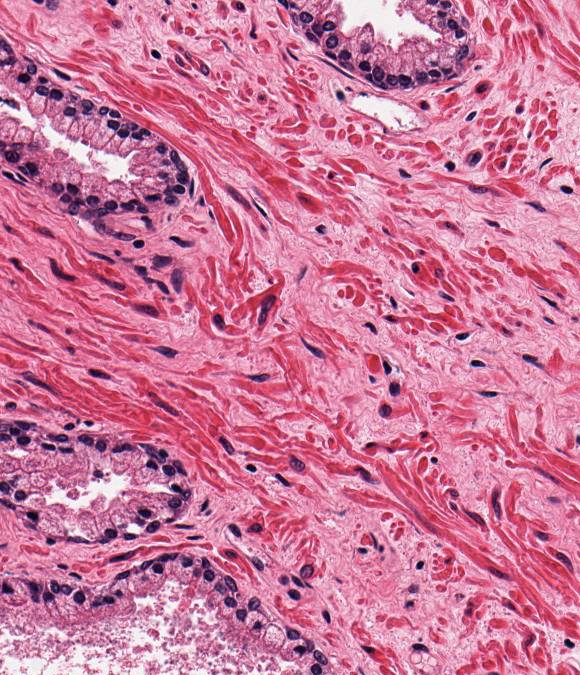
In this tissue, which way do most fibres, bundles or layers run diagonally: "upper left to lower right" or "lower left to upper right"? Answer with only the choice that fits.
Upper left to lower right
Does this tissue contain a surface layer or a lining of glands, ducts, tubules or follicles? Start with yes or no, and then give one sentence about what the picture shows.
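Yes. The glands are lined by columnar cells with pale, finely vacuolated cytoplasm.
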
